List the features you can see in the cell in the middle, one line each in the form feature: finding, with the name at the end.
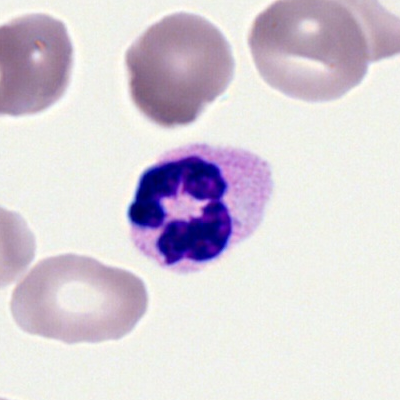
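Chromatin: dark purple, coarsely clumped
Nucleus: toward the left, leaving more cytoplasm on the right
Cytoplasm: pale pink, filled with fine pinkish granules
Name: segmented neutrophil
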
